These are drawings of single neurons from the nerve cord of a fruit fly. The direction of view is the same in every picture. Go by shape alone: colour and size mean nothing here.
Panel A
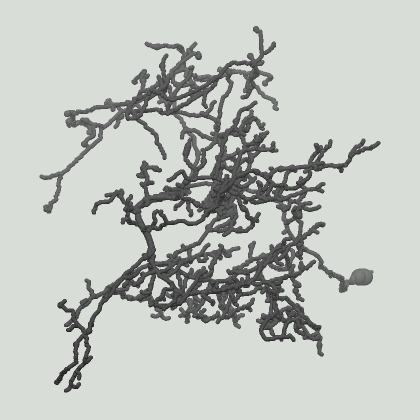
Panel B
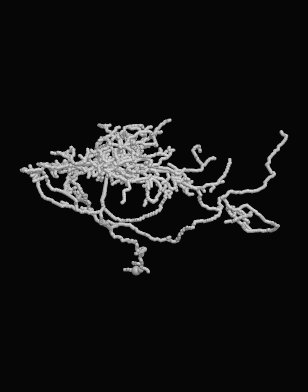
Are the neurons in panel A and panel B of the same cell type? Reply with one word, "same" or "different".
different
